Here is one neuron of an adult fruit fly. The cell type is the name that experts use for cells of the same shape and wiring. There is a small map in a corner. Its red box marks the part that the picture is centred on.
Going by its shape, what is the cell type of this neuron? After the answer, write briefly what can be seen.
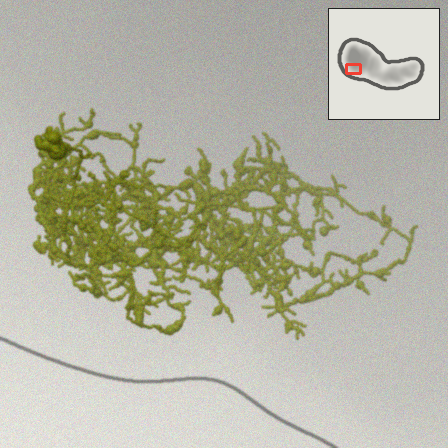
The cell type is GNG479. This is a central-brain intrinsic neuron. The picture shows more than a hundred branch ends. In this view it is wider than it is tall.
